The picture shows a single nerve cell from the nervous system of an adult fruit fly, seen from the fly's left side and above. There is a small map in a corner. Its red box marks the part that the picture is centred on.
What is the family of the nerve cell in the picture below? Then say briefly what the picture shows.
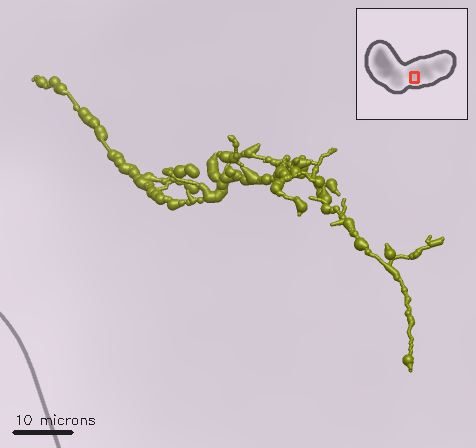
The name of its family is class gustatory. Its broad class is sensory neuron entering the nerve cord. The drawing shows no cell body. By the scale bar it is about 70 microns wide in this view.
